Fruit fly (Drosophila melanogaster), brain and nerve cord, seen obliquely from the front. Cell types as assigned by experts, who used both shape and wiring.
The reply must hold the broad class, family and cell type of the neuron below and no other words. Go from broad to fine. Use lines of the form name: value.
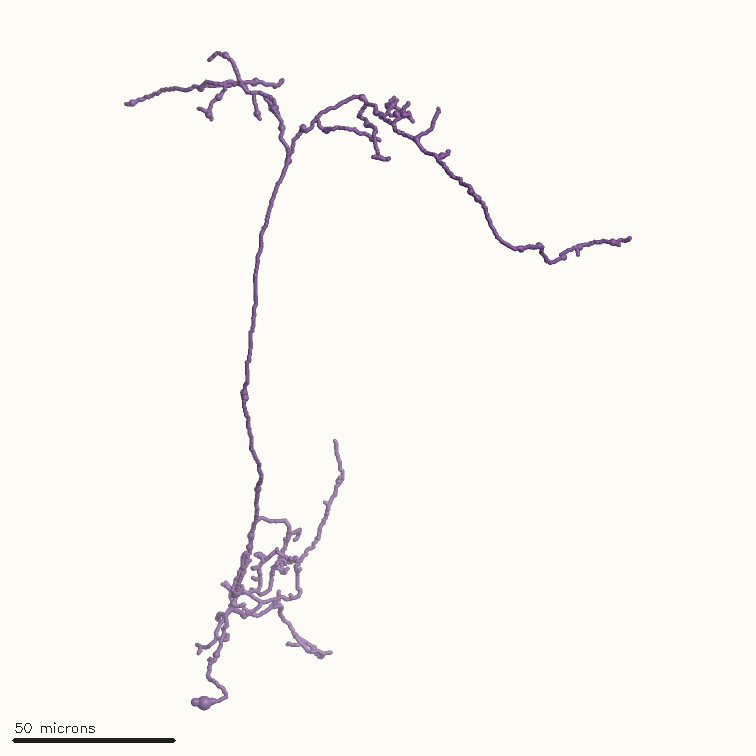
broad class: central-brain intrinsic neuron
family: hemilineage FLAa3
cell type: FLA002m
